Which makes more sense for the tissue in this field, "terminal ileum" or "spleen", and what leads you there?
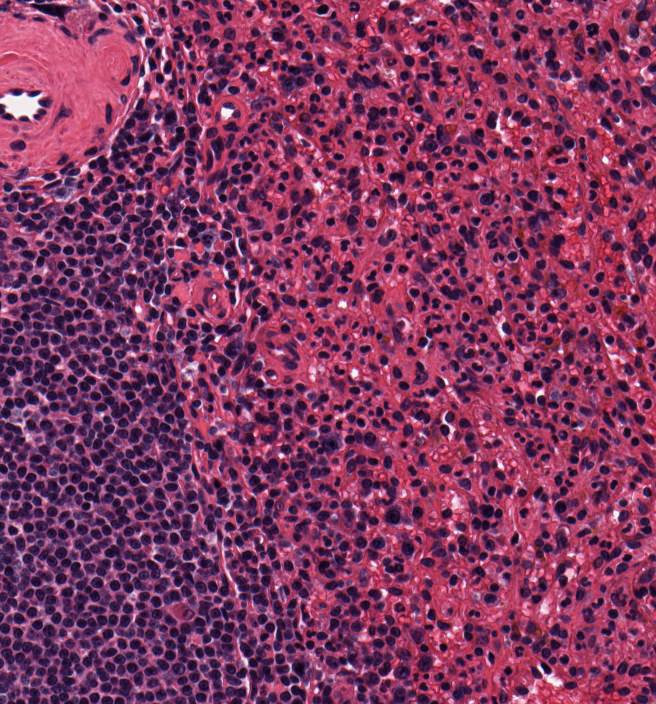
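The answer is spleen. The field divides into two zones. On the left is a densely packed, dark purple lymphoid area of small lymphocytes with round, dark nuclei and scant cytoplasm. On the right is a looser, pinker, blood-rich area, with abundant red blood cells between mixed nucleated cells. No fat cells are seen.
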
